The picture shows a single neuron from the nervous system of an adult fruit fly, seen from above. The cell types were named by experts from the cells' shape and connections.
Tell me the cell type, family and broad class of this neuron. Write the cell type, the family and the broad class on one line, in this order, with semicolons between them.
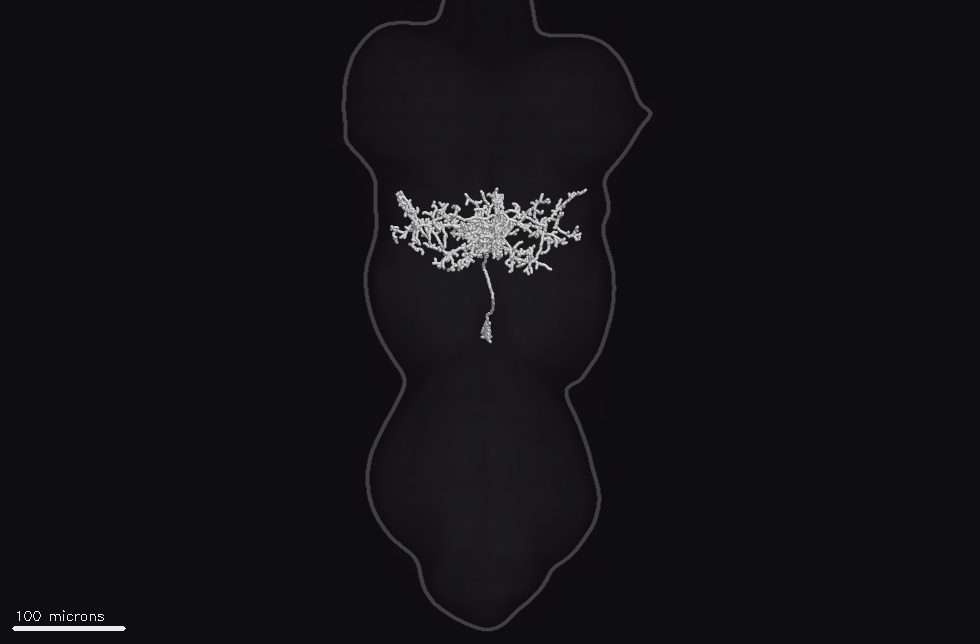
IN06B013; hemilineage 06B; nerve-cord intrinsic neuron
